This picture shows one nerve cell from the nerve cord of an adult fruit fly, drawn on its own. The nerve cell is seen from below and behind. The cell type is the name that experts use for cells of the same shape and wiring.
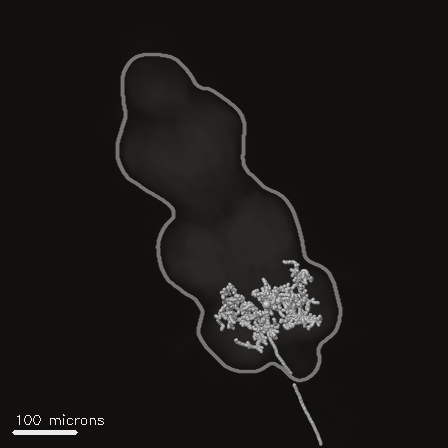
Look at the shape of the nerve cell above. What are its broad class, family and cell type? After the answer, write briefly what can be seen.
It is an ascending neuron. Its family is hemilineage 27X. It is of cell type AN27X011. From top to bottom in the picture it spans about 300 microns. As drawn here it is taller than it is wide.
